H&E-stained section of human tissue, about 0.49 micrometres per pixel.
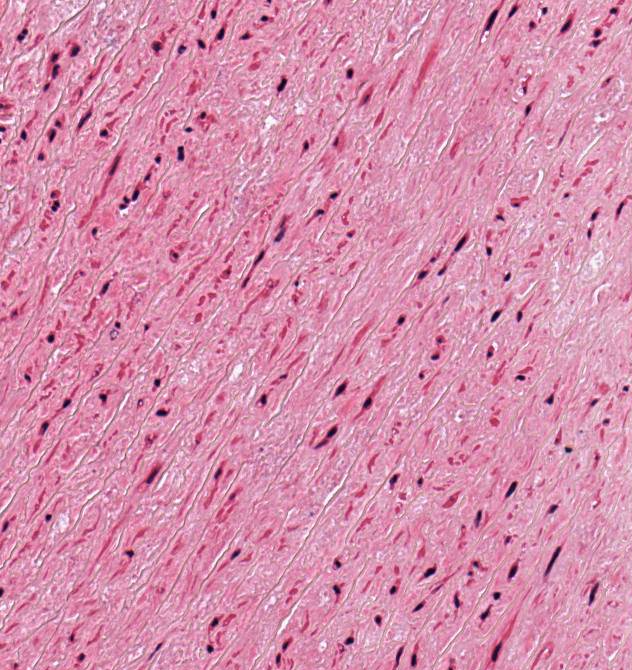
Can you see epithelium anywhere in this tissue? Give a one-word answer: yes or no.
No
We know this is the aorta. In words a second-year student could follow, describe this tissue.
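Across the whole field, fibres and nuclei run in parallel, diagonally from lower left to upper right. The fibres are pink and wavy, separated by thin clear clefts. Nuclei lying along them are dark, elongated and spindle-shaped. No fat cells are present.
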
